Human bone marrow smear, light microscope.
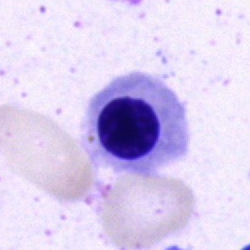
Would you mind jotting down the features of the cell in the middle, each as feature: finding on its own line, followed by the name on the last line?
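Nucleus: off-centre, toward the left
Chromatin: dark purple, densely condensed
Cytoplasm: pale lilac-blue
Cytoplasmic rim: widest right of the nucleus
Name: erythroblast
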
